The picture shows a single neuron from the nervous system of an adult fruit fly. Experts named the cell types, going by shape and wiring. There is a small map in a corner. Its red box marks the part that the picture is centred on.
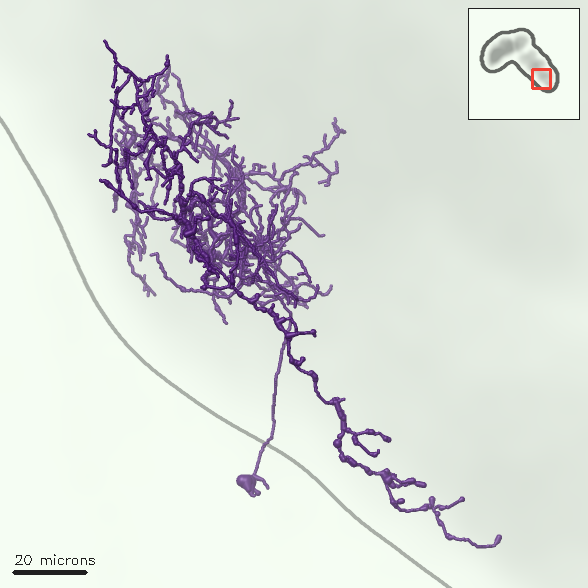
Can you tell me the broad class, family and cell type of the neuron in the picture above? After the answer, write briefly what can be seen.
It is a nerve-cord intrinsic neuron. The family is hemilineage 12A. It is of cell type IN12A039. From top to bottom in the picture it spans about 140 microns. As drawn here it is about as wide as it is tall.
